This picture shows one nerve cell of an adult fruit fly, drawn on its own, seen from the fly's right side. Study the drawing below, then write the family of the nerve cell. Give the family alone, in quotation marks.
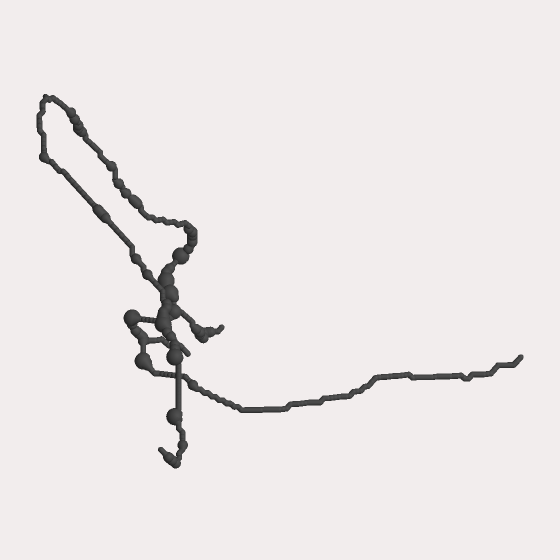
"class olfactory"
